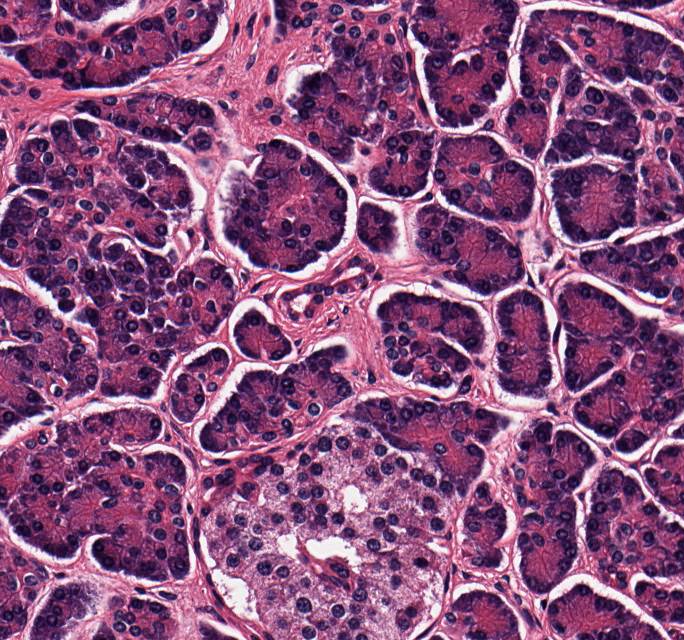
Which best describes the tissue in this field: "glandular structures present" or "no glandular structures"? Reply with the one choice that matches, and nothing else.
Glandular structures present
